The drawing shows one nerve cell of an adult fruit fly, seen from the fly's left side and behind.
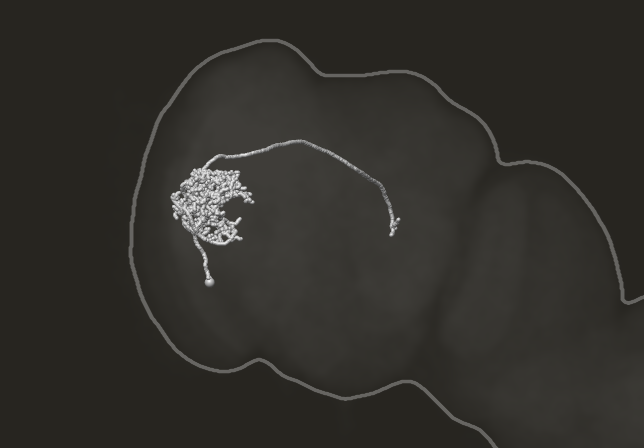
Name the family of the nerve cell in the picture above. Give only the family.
hemilineage VLPl&p1_lateral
